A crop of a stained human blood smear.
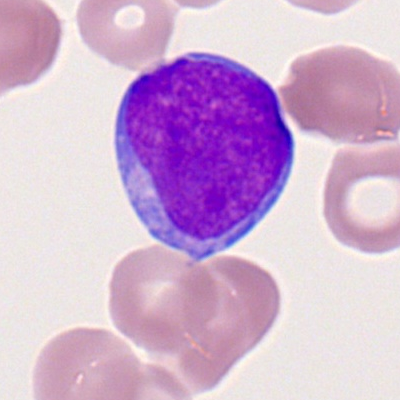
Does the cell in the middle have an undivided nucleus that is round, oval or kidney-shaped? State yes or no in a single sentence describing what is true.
Yes, there is one compact nucleus, round, oval or kidney-shaped, in this cell.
